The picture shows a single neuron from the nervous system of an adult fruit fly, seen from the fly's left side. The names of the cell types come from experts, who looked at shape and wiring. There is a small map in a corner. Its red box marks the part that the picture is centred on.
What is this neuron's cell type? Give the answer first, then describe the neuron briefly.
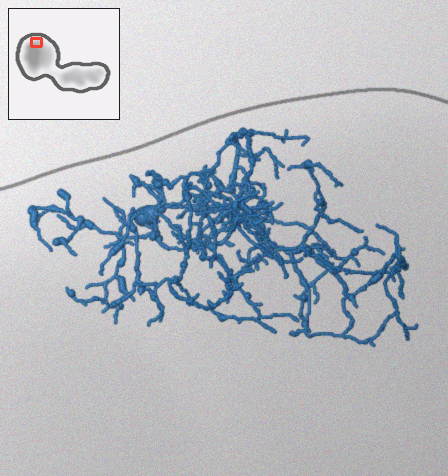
It is of cell type CB2592. This is a central-brain intrinsic neuron. Dozens of branch ends can be seen. In this view it is wider than it is tall.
